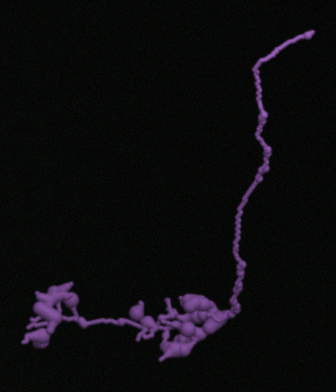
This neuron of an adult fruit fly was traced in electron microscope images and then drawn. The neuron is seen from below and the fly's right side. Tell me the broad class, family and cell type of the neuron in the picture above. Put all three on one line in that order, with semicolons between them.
optic-lobe intrinsic neuron; L; L5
